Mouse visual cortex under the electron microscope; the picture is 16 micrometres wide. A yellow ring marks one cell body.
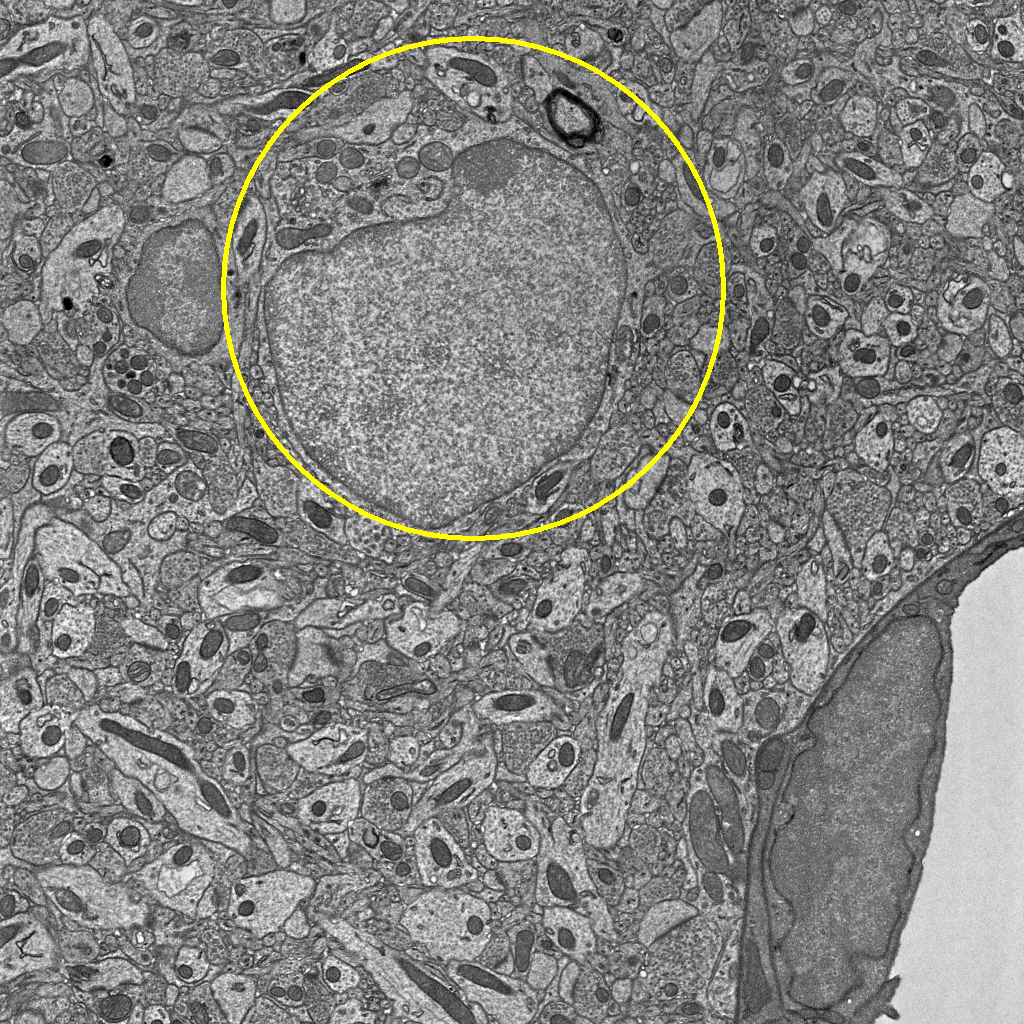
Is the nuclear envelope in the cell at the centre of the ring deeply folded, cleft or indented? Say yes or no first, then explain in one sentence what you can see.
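No. The nuclear envelope is smooth, with no deep folds, apart from one shallow step on the upper left.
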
